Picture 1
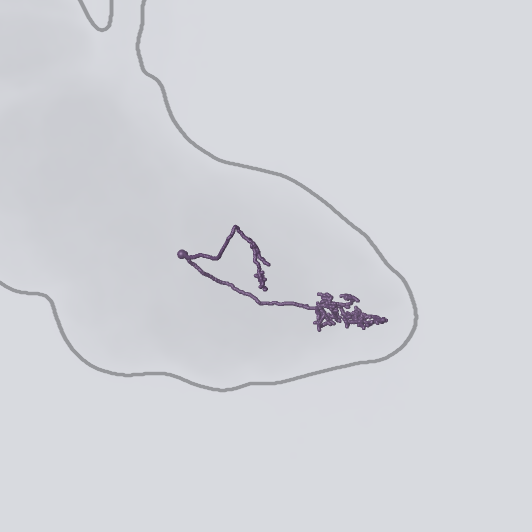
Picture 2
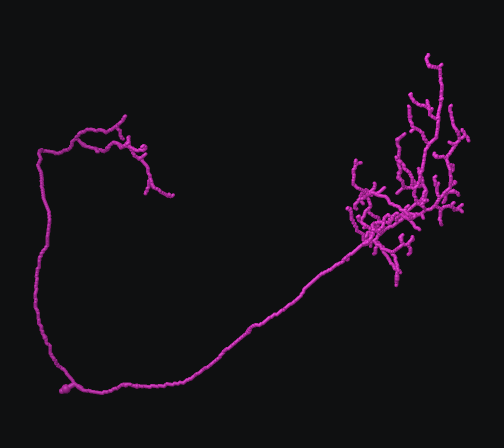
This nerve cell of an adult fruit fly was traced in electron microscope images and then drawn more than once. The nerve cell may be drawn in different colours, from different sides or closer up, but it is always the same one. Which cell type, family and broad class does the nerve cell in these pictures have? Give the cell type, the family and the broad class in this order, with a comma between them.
MeLo3a, MeLo, optic-lobe intrinsic neuron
